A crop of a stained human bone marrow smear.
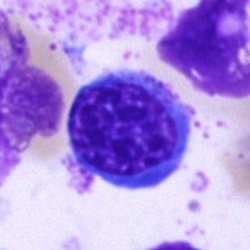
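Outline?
Round and smooth.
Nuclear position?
Slightly off-centre, toward the upper left.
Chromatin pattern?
Clumped into dark patches separated by pale spaces.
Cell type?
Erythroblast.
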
